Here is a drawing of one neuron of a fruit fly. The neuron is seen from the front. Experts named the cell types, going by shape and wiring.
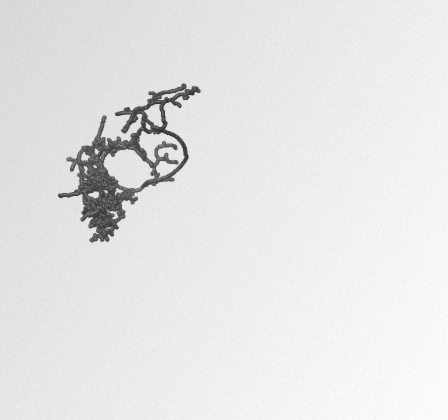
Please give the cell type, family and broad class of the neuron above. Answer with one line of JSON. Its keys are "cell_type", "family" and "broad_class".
{"cell_type": "aIPg10", "family": "hemilineage VLPl&p1_posterior", "broad_class": "central-brain intrinsic neuron"}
